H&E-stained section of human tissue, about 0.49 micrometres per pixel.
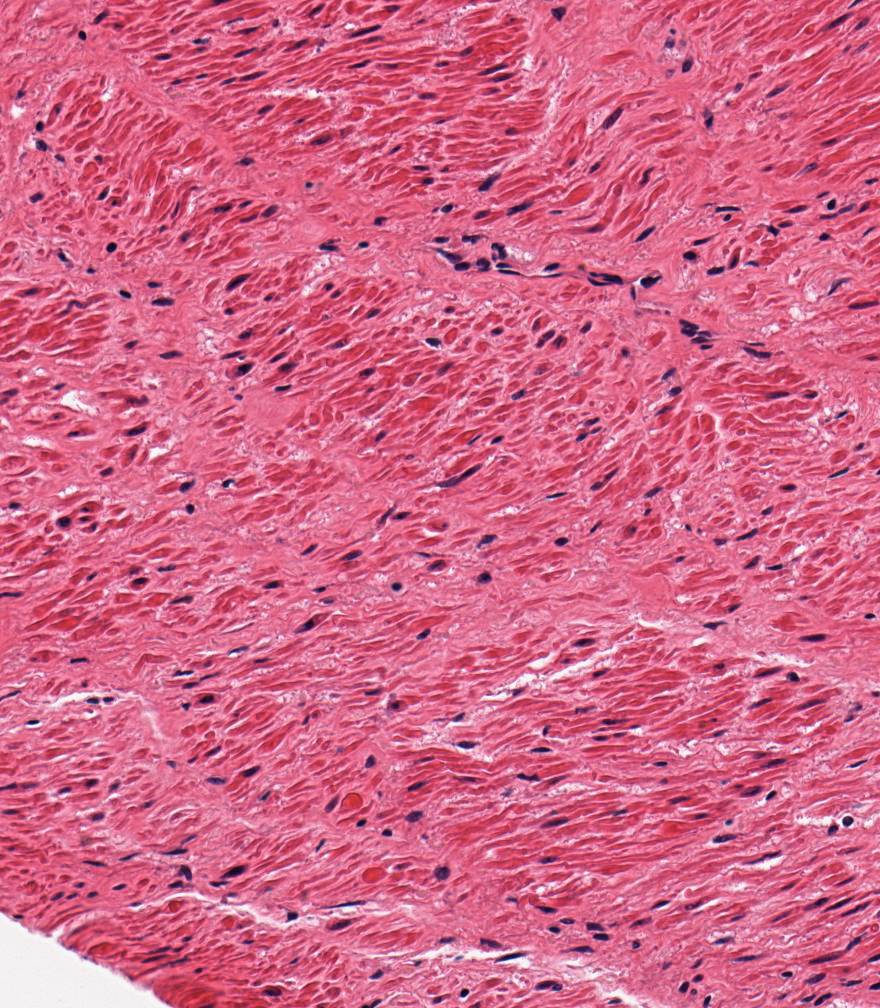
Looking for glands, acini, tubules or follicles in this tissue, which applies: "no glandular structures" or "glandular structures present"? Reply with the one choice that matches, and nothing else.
No glandular structures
